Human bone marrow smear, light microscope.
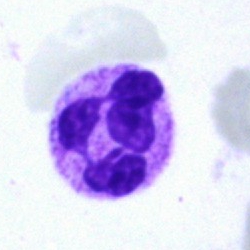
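Segmented neutrophil, central cell, stained bone marrow smear. Outline round and smooth. Nucleus divided into more than three separate lobes; no nucleoli visible. Fine granules spread throughout the cytoplasm.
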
